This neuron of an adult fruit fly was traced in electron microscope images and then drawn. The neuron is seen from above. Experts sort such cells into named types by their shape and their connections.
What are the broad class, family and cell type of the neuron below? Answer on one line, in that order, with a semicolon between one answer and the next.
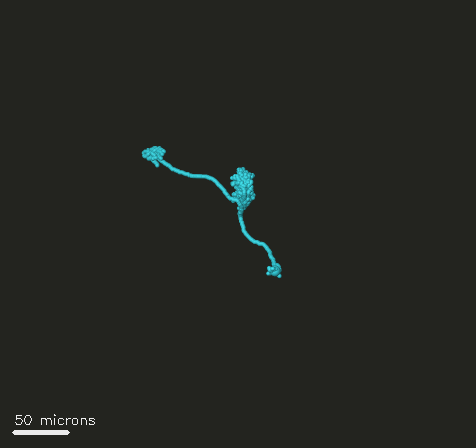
central-brain intrinsic neuron; class CX; EL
